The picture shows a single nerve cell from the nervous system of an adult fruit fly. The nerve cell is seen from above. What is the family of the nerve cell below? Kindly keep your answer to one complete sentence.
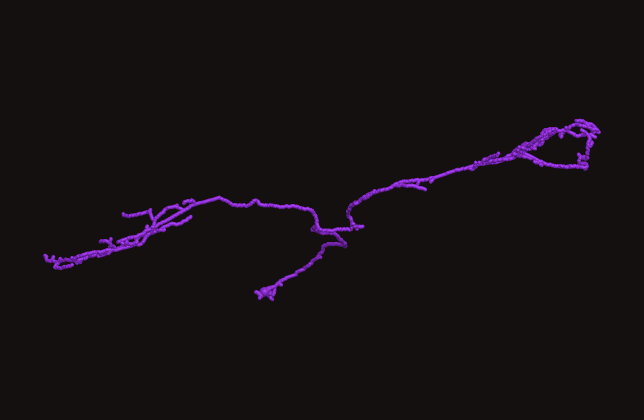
Under the family hemilineage 06B is grouped this nerve cell.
